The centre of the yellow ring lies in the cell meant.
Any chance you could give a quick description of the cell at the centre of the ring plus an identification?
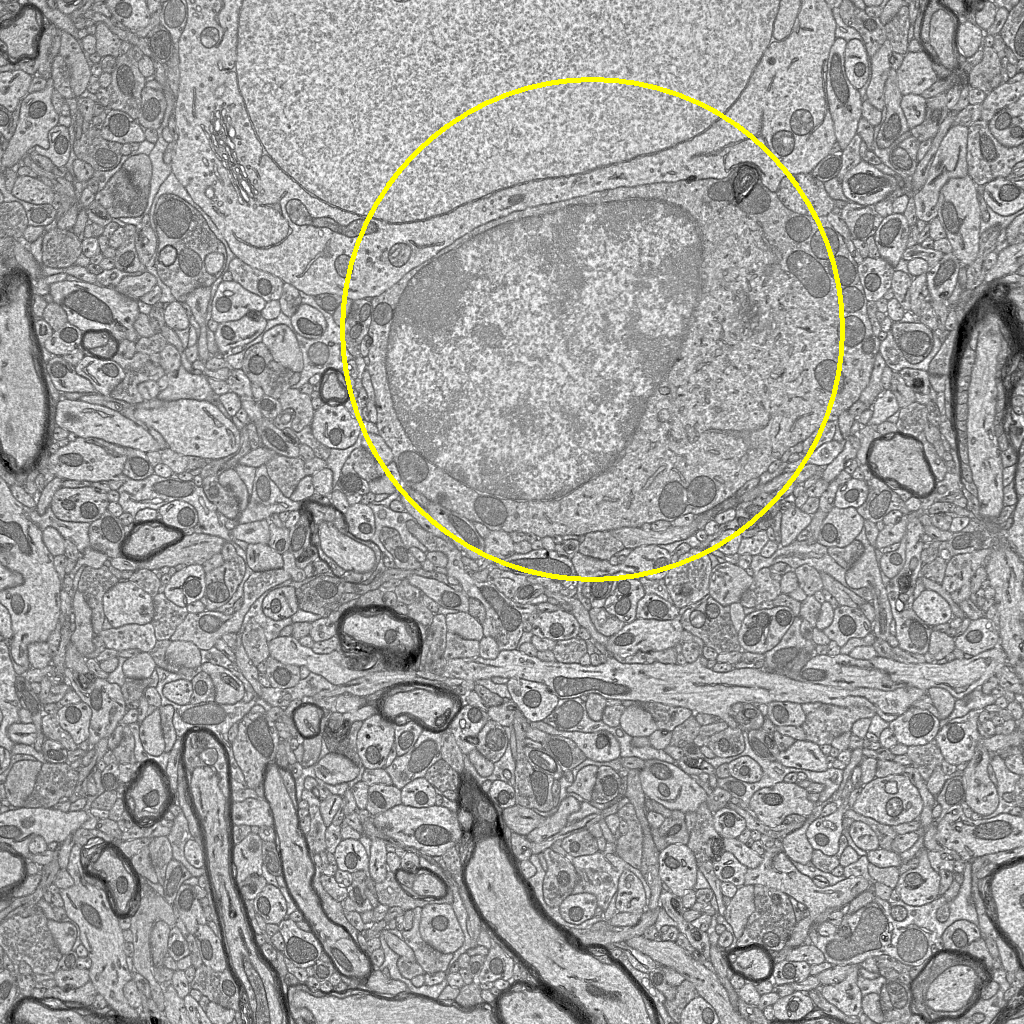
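A smooth outline bounds the nucleus, its envelope without deep infoldings, and large dark irregular clumps of chromatin lie scattered through it. It sits toward the left of the cell body, with most of the cytoplasm to its right. Several mitochondria line the lower edge of the body, below the nucleus. The cell is an oligodendrocyte.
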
